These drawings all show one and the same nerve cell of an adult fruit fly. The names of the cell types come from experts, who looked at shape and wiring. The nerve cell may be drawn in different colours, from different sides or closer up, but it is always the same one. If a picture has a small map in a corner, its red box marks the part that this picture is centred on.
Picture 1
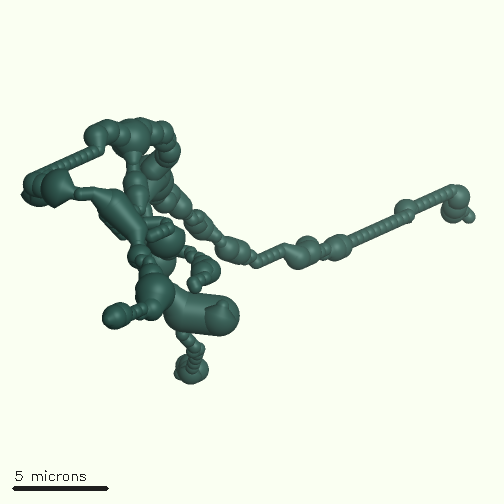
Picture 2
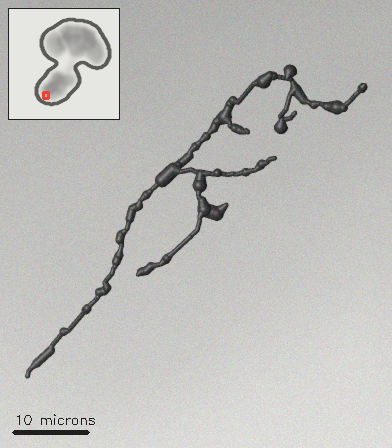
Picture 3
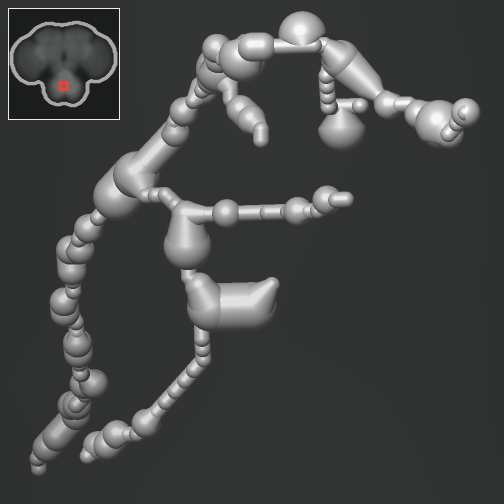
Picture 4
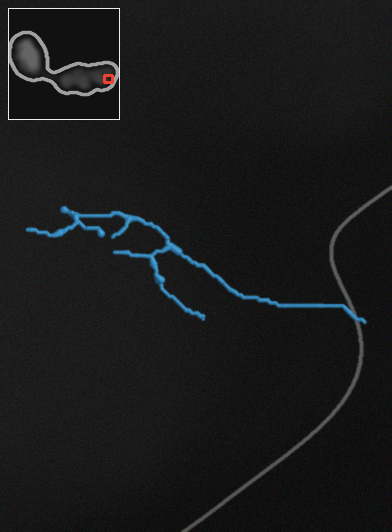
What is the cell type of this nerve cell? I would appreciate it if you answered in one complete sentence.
This nerve cell is given the cell type SNta27.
